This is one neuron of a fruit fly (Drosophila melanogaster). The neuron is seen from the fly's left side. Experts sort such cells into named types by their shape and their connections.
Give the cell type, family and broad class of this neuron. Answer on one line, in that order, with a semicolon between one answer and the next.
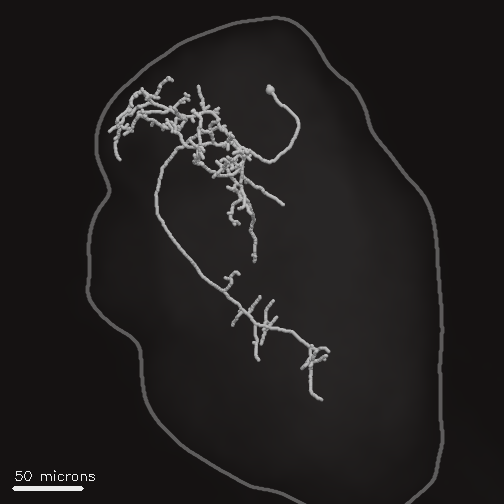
CL208; hemilineage SMPpm1; central-brain intrinsic neuron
